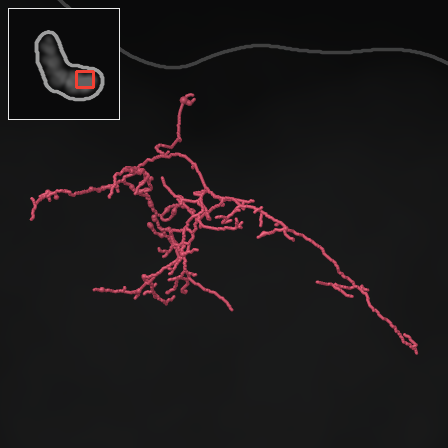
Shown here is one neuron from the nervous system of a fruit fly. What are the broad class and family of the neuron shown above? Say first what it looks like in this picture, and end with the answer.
The cell body can be seen at the top of the picture. The picture shows dozens of branch ends. This is a central-brain intrinsic neuron. Its family is hemilineage PSp3.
